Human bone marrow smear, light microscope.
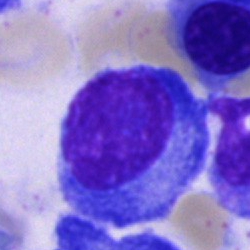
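Plasma cell in a stained human bone marrow smear under the light microscope. Its outline is roughly round, with a slightly uneven edge. The chromatin is dark purple and coarse, with a mottled texture. The cytoplasm stains deep blue, and no distinct granules are visible in it.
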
